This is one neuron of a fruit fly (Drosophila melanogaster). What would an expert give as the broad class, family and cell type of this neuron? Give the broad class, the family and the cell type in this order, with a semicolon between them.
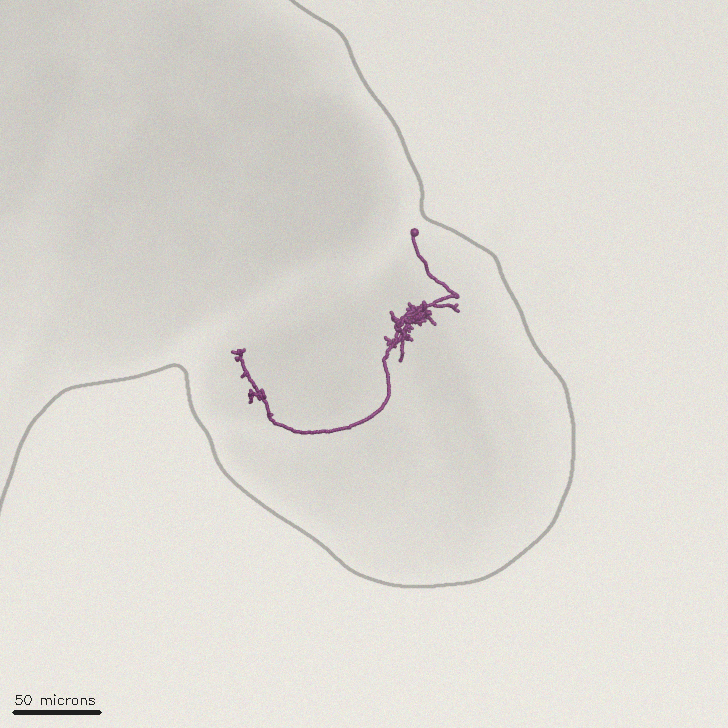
optic-lobe intrinsic neuron; Tm; Tm37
